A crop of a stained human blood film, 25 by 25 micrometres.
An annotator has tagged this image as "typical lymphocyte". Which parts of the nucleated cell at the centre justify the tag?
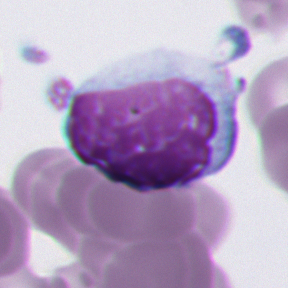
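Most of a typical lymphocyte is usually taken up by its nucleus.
That matches the central cell, where the nucleus fills most of the cell and leaves only a modest rim of cytoplasm.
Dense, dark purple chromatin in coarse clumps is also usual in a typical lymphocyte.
Here the chromatin stains deep purple, which agrees, and it is crossed by a few pale creases. The cytoplasm is pale grey-blue, and most of it lies above the nucleus, with very little below it.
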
